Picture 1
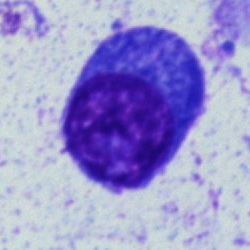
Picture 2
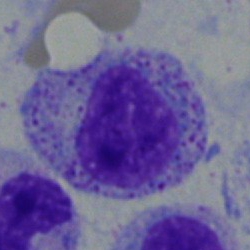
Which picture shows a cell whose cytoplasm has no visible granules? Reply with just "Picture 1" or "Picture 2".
Picture 1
